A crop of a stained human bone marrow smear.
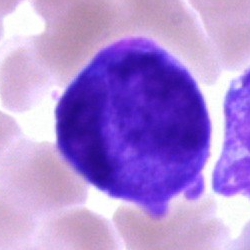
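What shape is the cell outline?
Roughly round with a few slightly flattened sides, and small rounded blebs bulge out from its lower edge.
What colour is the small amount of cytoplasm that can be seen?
Deep blue-purple.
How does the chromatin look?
Fairly fine, with paler patches rather than coarse dark blocks.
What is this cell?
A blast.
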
